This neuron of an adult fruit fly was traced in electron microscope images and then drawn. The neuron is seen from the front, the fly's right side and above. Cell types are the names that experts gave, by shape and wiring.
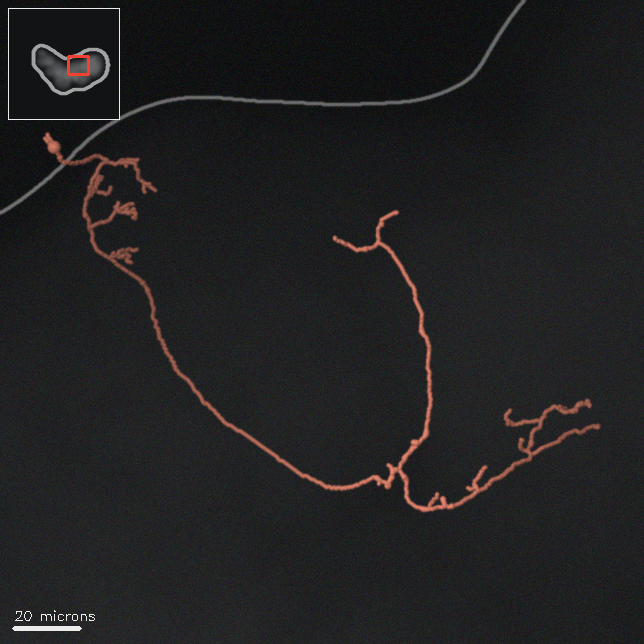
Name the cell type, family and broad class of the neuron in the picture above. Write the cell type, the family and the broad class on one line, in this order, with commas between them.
KCa'b'-m, class Kenyon Cell, central-brain intrinsic neuron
